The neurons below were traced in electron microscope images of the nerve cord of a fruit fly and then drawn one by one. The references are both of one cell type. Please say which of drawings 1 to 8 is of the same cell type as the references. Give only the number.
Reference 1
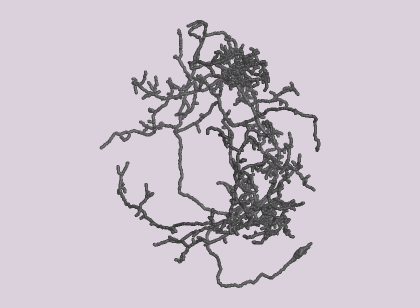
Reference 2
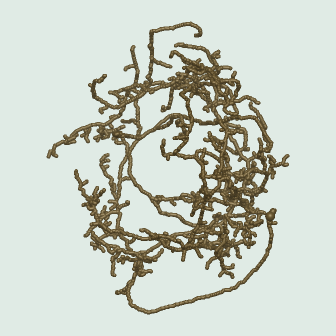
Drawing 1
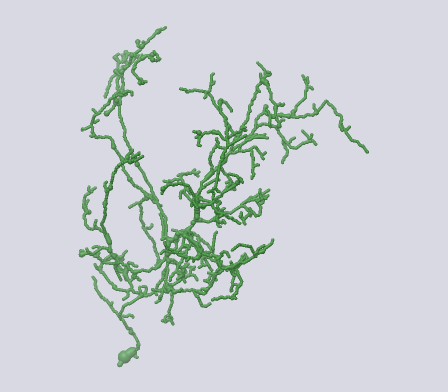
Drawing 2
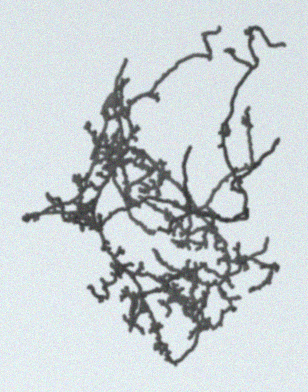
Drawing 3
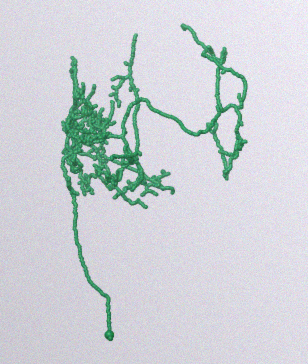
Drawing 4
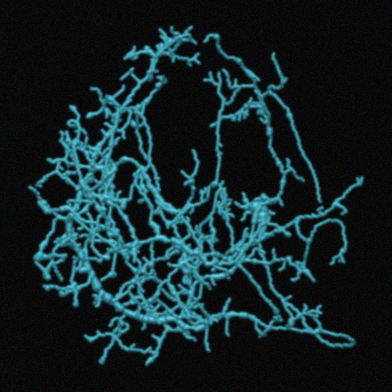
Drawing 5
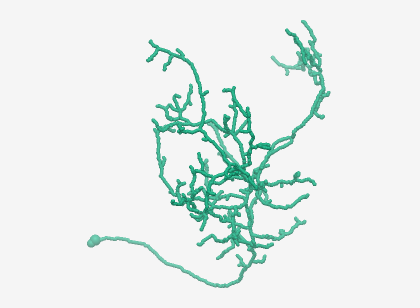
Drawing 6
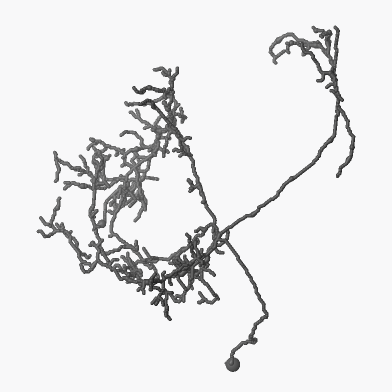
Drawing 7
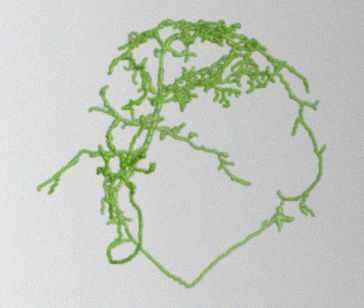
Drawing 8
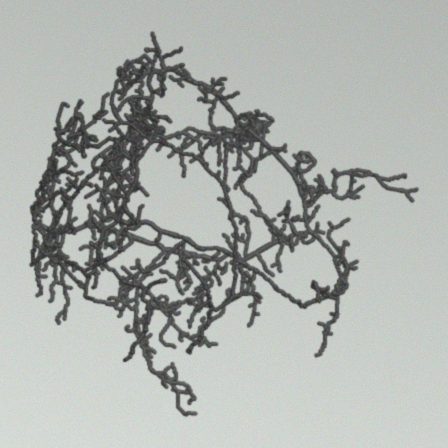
4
